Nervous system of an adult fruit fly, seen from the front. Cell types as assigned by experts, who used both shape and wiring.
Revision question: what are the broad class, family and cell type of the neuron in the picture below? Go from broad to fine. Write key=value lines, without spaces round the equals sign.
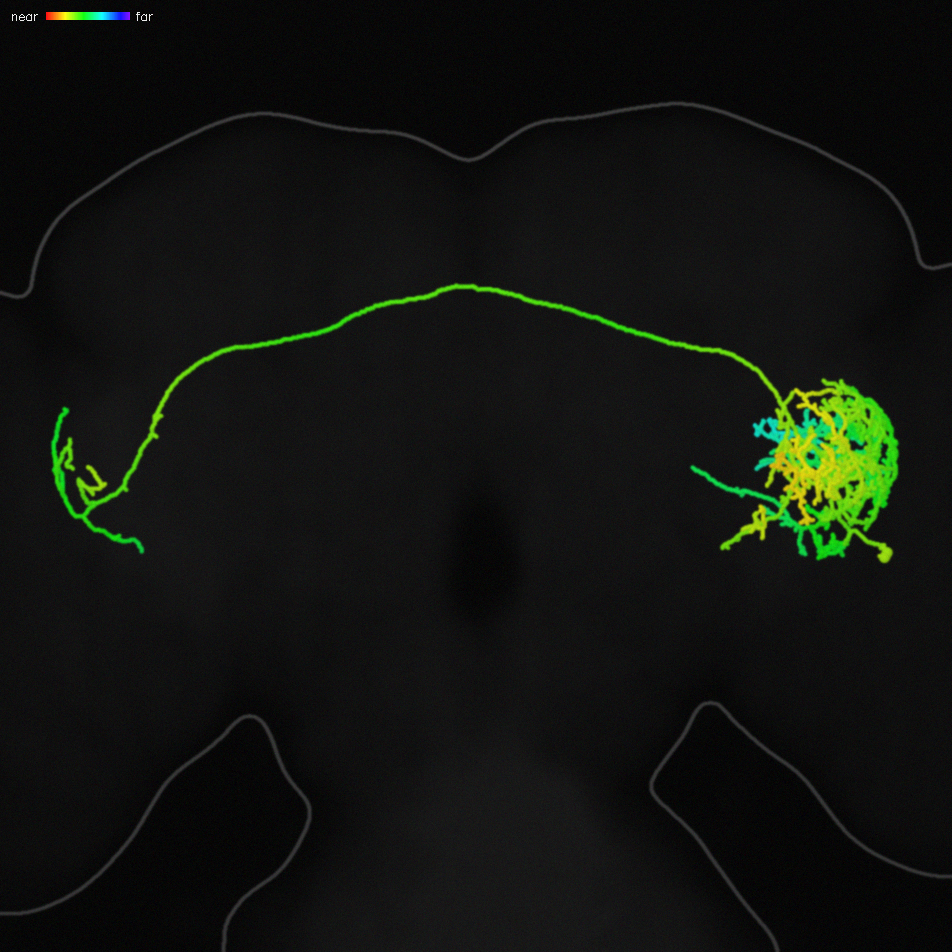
broad_class=central-brain intrinsic neuron
family=hemilineage VLPl&p2_lateral
cell_type=CB3427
